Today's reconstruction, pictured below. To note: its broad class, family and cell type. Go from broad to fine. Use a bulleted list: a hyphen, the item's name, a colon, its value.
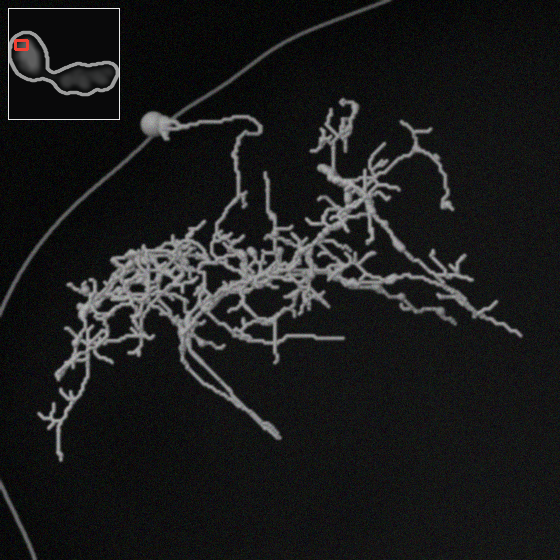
- broad class: central-brain intrinsic neuron
- family: hemilineage SMPad3
- cell type: SMP117_a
